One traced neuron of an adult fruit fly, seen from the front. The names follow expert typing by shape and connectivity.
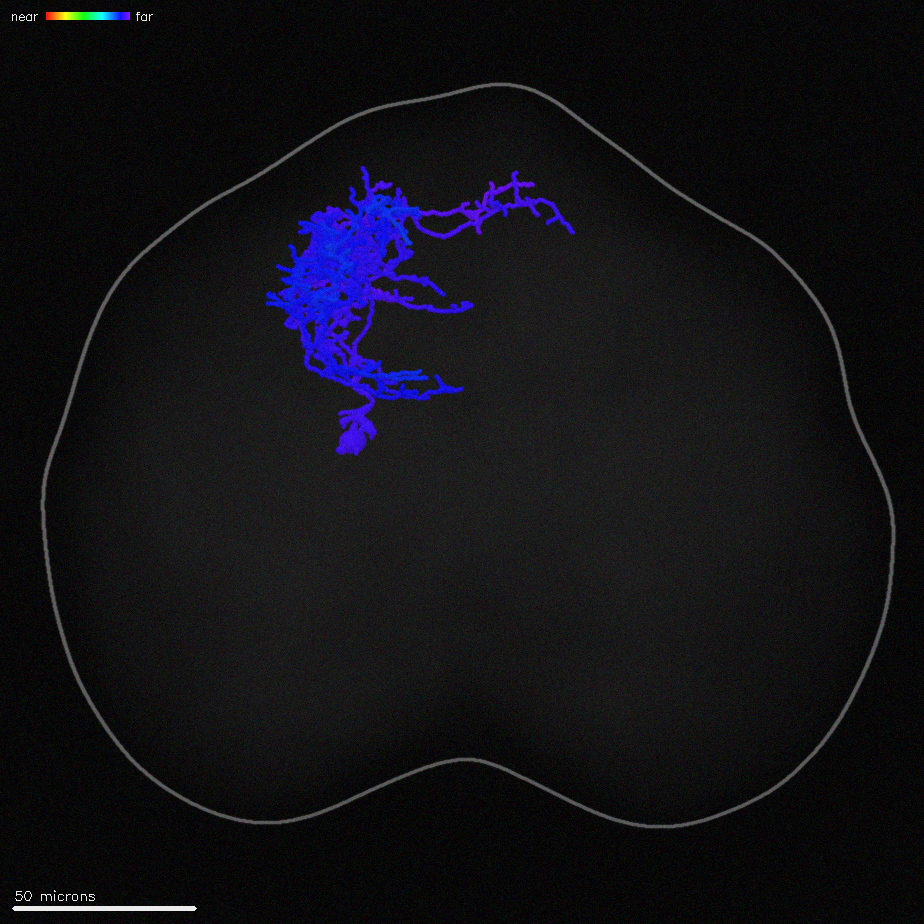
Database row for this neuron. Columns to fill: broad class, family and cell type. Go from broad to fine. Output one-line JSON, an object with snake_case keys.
{"broad_class": "nerve-cord intrinsic neuron", "family": "hemilineage 14A", "cell_type": "IN14A020"}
